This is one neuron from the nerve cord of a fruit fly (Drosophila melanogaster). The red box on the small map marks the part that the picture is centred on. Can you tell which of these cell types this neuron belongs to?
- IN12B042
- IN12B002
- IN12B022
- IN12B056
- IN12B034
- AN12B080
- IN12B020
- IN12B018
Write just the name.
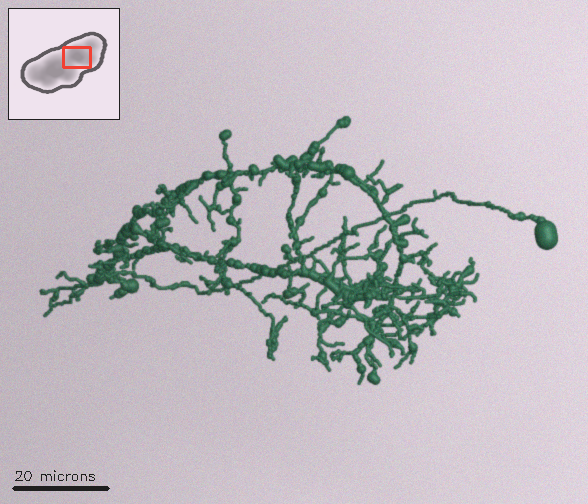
IN12B022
